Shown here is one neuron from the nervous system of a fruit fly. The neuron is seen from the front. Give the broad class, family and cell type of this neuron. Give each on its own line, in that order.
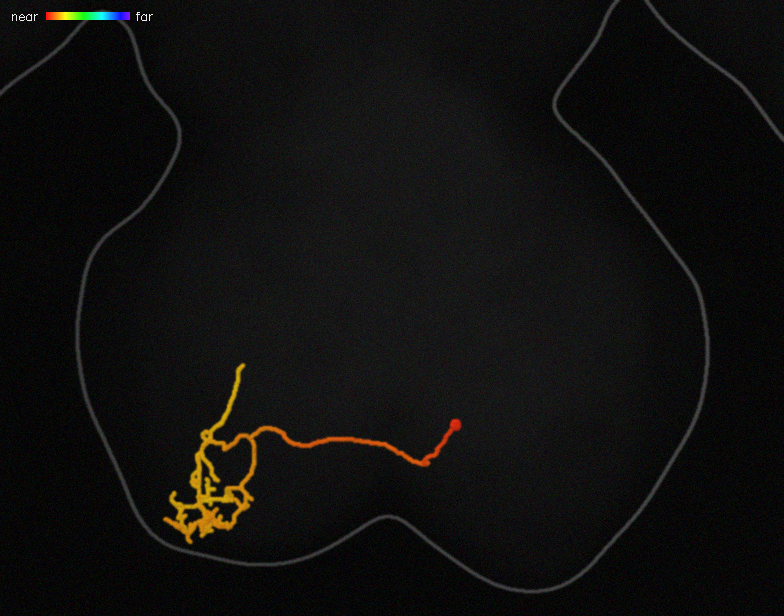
nerve-cord intrinsic neuron
hemilineage 14A
IN14A078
